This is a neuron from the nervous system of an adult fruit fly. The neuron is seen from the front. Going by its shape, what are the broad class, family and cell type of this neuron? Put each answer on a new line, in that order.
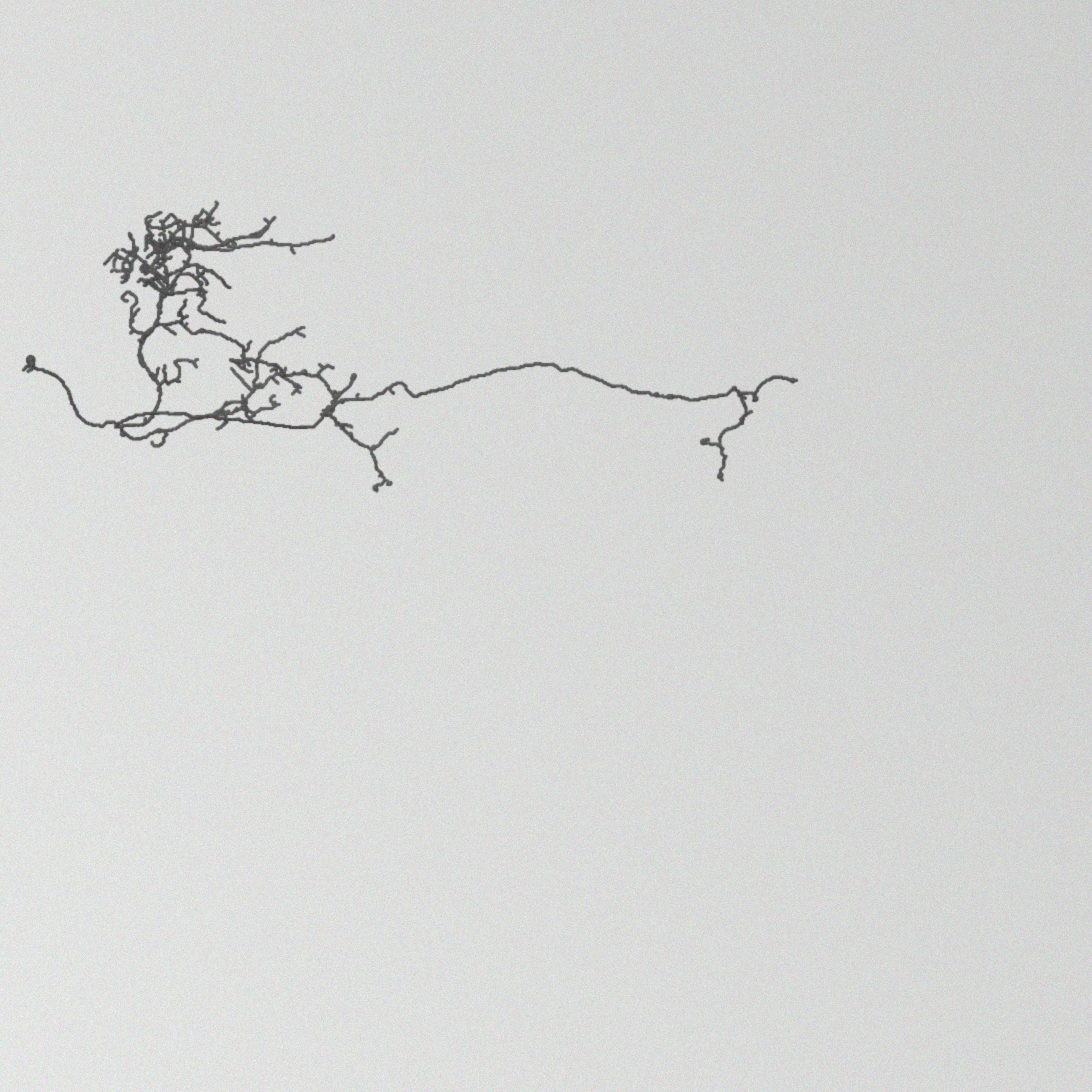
central-brain intrinsic neuron
hemilineage SLPav1_medial
SLP227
